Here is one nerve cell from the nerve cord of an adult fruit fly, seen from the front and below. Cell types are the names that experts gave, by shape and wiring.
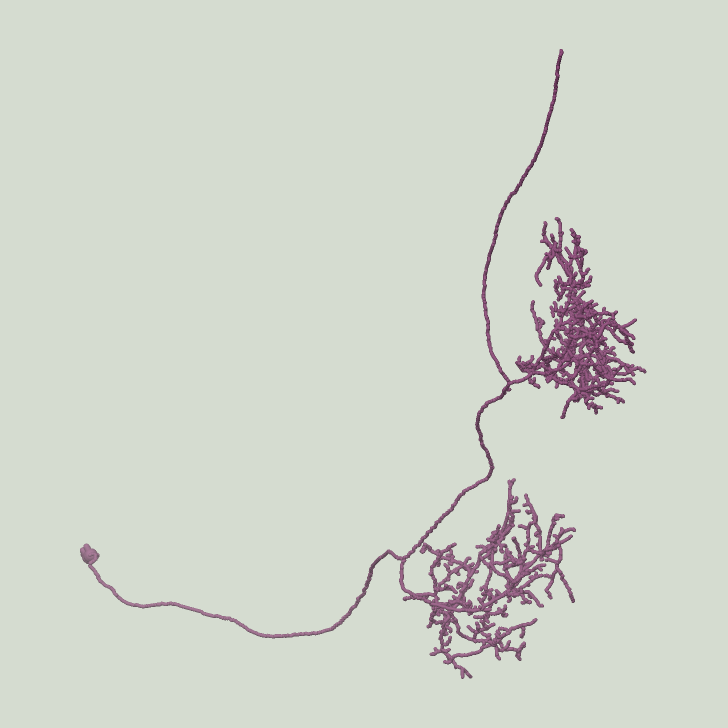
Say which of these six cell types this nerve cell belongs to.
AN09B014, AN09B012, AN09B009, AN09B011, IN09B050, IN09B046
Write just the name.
AN09B011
